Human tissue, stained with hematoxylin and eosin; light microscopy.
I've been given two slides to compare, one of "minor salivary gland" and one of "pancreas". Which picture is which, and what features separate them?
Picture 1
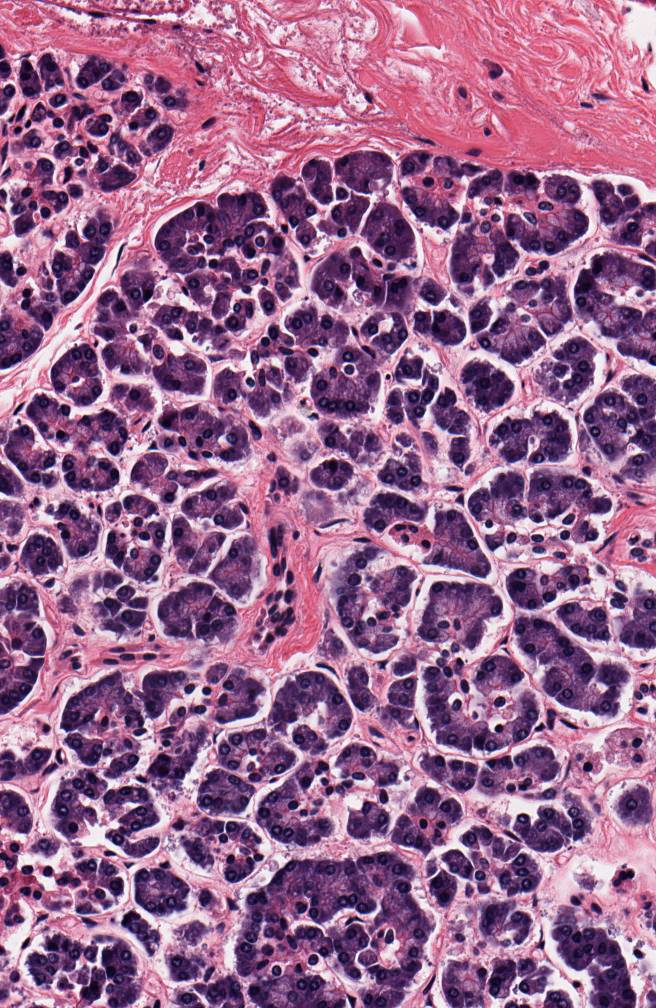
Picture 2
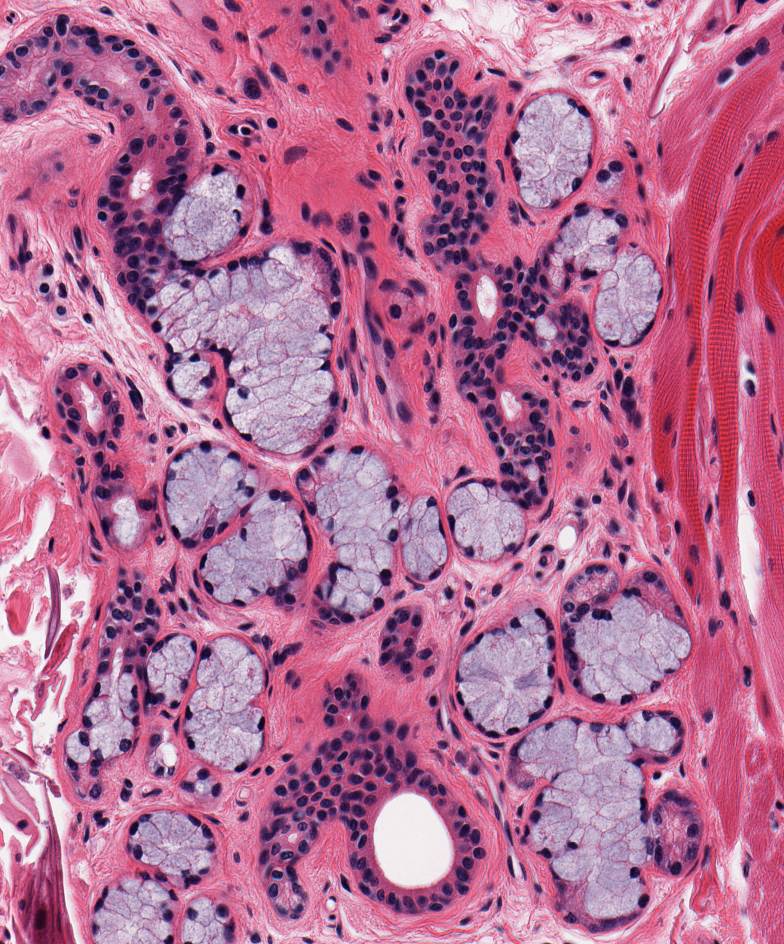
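To settle identity first: picture 1 is pancreas, picture 2 is minor salivary gland. Check the acini: in picture 1 they are closely packed and grouped into lobules by thin fibrous septa, with small, inconspicuous lumens and round nuclei sitting toward the cell bases. In picture 2 the acini are mucous, their cell nuclei flattened and pressed against the base of each acinus.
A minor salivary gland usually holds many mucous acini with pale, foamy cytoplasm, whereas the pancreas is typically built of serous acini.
Check the ducts: mucous acini greatly outnumber duct profiles in picture 2, and one duct near the bottom centre has a large round empty lumen. Check the connective tissue: dense pink collagenous tissue separates the acini and ducts of picture 2, while in picture 1 a band of dense pink collagen runs across the top of the field.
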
